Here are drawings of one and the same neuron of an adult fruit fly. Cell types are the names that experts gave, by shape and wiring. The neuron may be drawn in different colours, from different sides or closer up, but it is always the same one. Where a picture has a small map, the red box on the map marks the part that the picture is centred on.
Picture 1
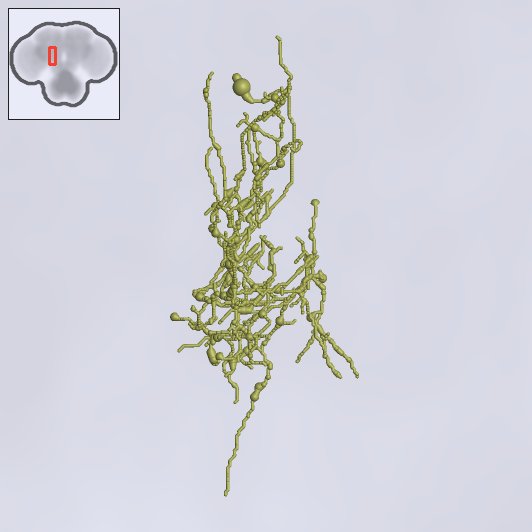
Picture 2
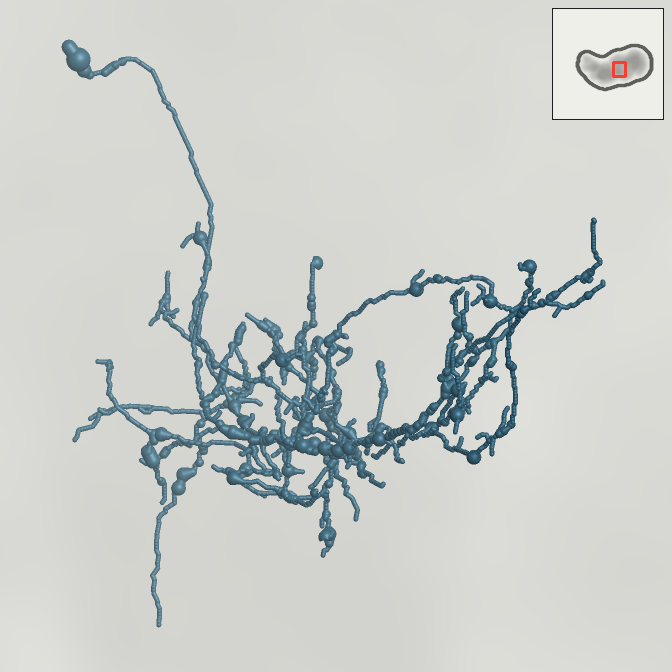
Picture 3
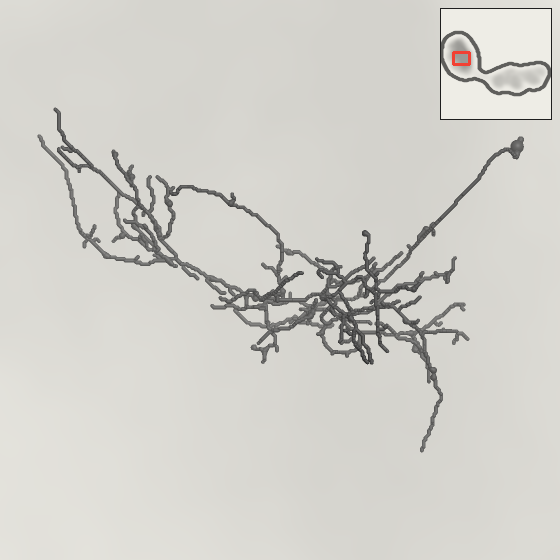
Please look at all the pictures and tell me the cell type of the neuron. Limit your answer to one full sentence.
This neuron is classified under the cell type WED152.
